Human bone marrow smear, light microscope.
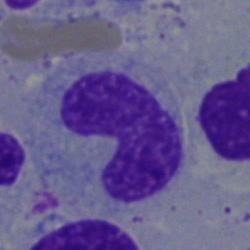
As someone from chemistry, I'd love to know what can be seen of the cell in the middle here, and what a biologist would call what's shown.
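Nucleus first: curved like a kidney or horseshoe, with a deep notch opening to the left. Cytoplasm next: plentiful, pale grey-blue, and without vacuoles. Outline last: a faint, smooth, roughly round edge with no surface projections. The cell is a band neutrophil.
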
